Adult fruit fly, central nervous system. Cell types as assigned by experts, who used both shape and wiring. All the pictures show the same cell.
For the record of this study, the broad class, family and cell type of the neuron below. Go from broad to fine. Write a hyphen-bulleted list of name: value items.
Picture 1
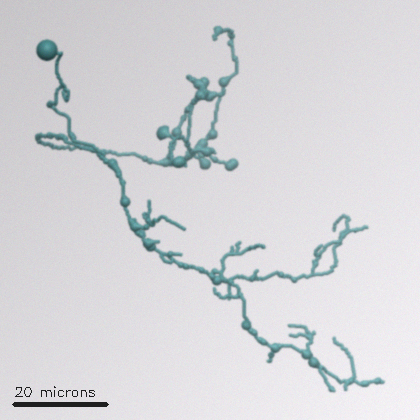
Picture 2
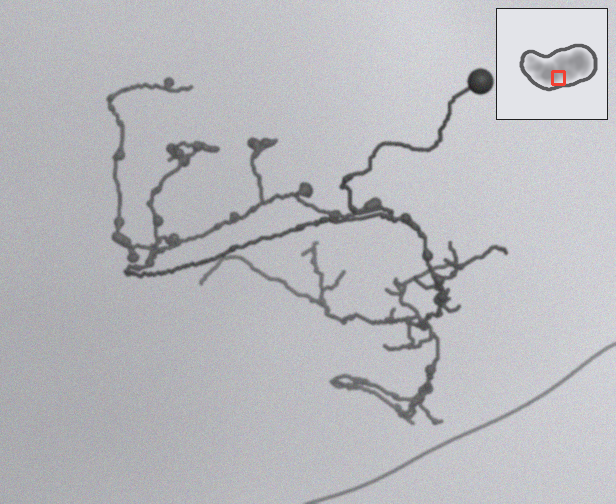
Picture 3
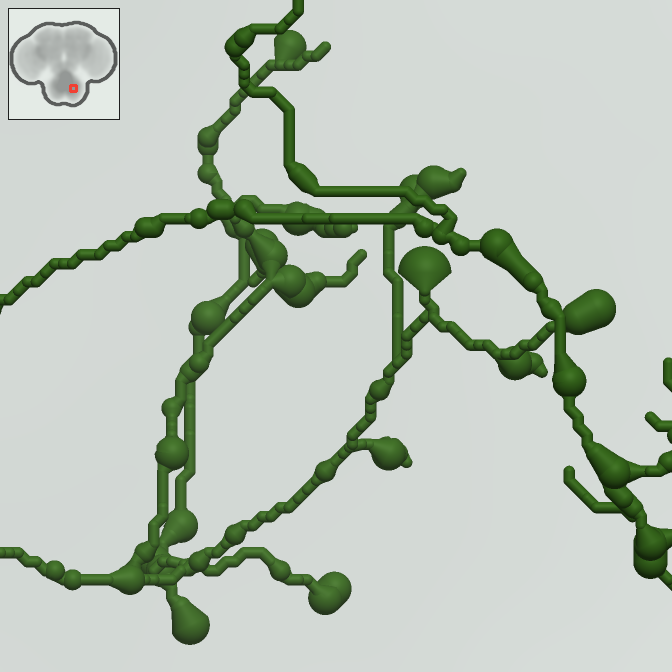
- broad class: nerve-cord intrinsic neuron
- family: hemilineage 09A
- cell type: IN09A096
